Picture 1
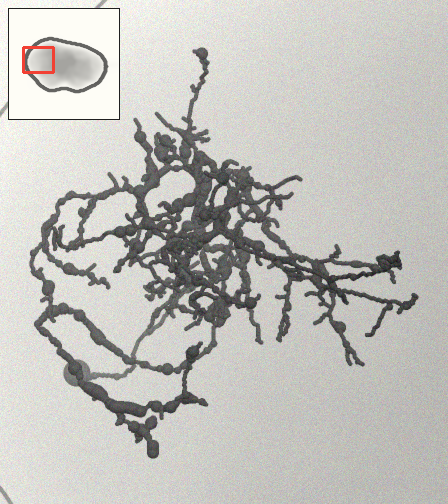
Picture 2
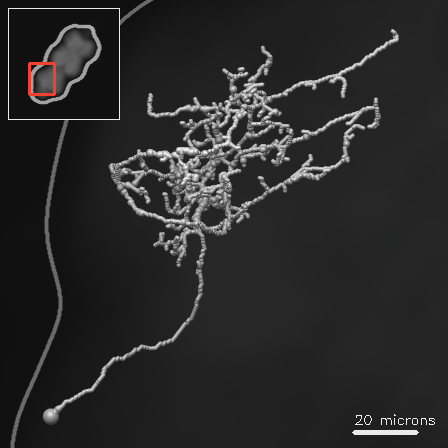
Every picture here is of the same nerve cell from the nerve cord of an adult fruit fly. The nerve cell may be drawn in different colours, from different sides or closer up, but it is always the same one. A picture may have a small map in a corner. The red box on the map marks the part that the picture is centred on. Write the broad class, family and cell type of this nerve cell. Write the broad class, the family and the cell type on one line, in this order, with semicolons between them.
nerve-cord intrinsic neuron; hemilineage 20A.22A; IN20A.22A024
